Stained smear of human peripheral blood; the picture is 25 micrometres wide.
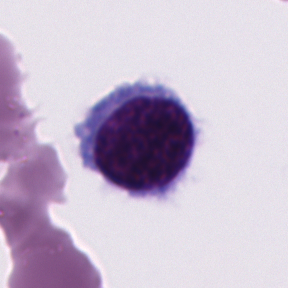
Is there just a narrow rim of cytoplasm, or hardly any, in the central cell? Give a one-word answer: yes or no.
Yes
